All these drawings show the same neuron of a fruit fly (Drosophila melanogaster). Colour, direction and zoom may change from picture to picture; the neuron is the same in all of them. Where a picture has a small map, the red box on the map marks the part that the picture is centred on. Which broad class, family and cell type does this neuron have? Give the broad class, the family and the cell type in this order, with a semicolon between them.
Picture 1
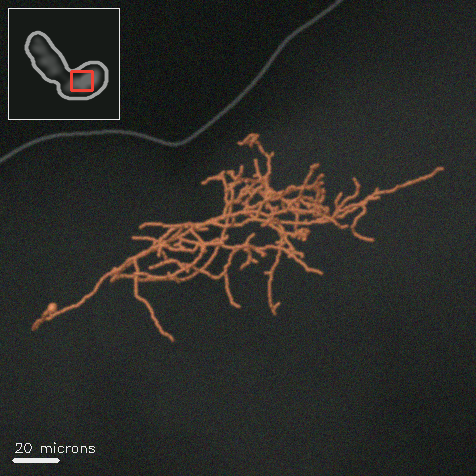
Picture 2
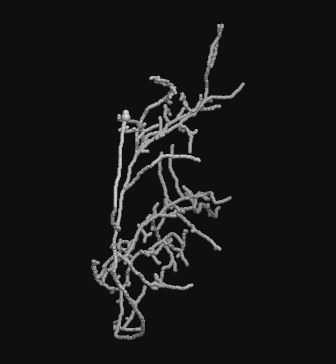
central-brain intrinsic neuron; hemilineage LB19; PS333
